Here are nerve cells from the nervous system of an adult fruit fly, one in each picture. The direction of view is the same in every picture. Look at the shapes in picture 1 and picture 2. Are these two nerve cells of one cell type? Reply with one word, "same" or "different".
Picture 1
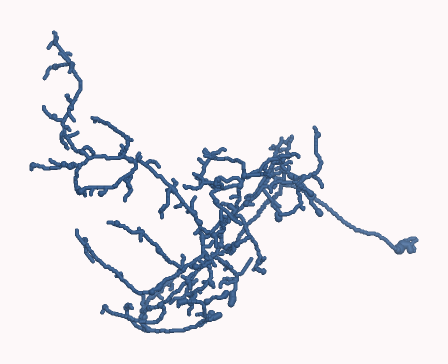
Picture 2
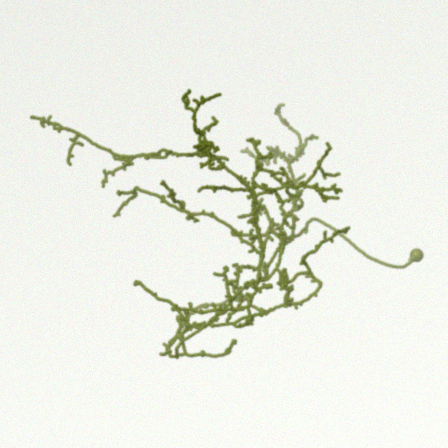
different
